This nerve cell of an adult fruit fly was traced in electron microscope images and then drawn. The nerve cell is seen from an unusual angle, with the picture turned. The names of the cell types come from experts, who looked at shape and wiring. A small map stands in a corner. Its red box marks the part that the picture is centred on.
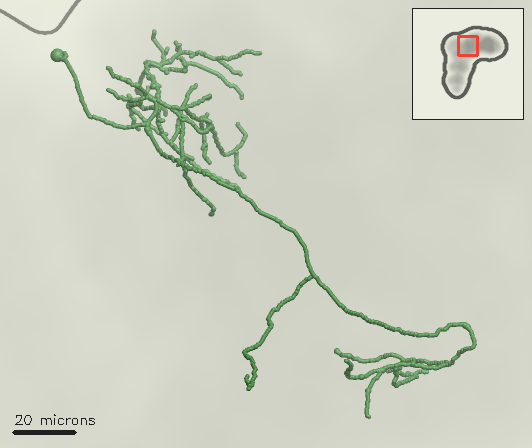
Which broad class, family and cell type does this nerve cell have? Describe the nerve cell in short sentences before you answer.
Its cell body lies at the upper left of the picture. By the scale bar it is about 140 microns wide in this view. Dozens of branch ends can be seen. Its broad class is central-brain intrinsic neuron. Its family is hemilineage VLPl&p2_lateral. Its cell type is AVLP149.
